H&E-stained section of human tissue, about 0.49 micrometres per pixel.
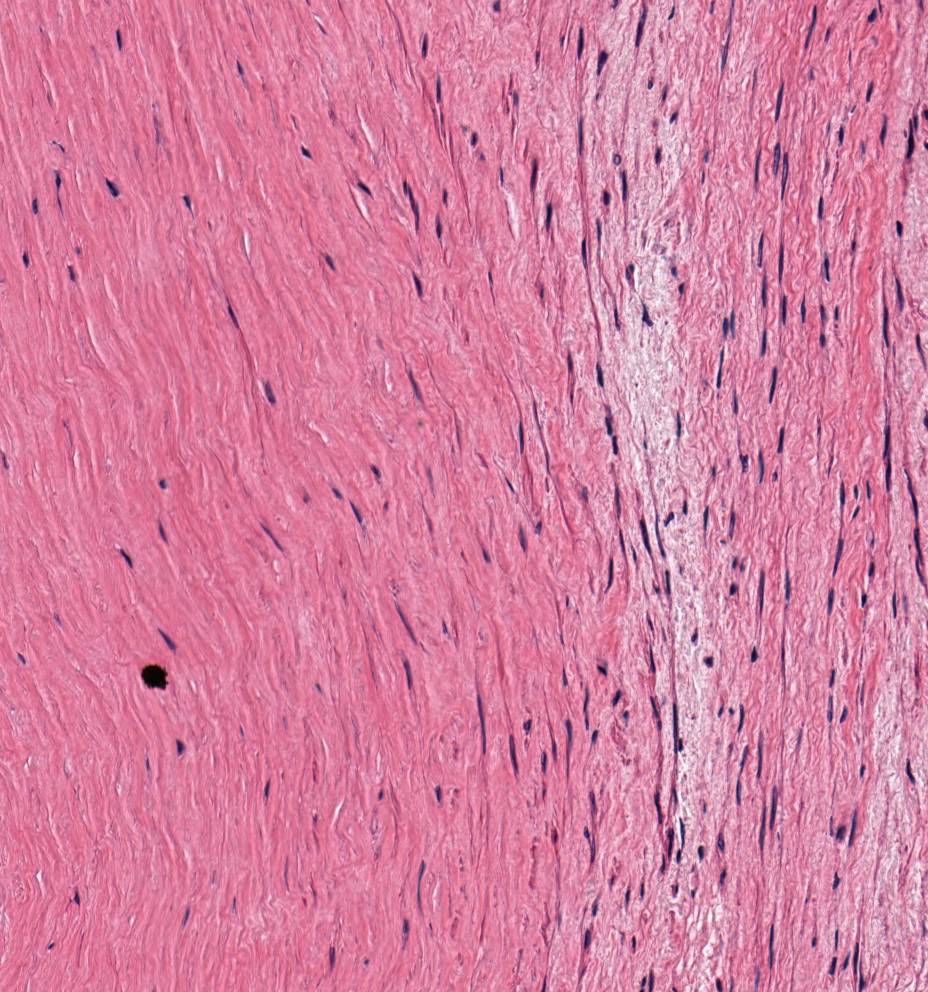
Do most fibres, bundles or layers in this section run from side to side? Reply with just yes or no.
No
